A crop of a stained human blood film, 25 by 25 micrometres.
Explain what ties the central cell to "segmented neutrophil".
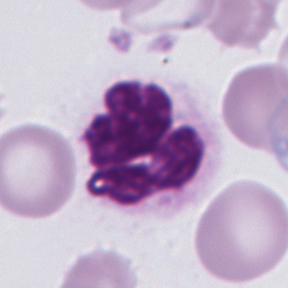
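The name is segmented neutrophil, and the chromatin sits well with it: dark purple and coarsely clumped.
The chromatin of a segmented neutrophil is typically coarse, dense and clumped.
Turning to the nucleus as a whole, I see several lobes folded over and overlapping one another, about 11 micrometres across in all. Around it the cytoplasm is very pale pink, and the outer border of the cell is faint and indistinct.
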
